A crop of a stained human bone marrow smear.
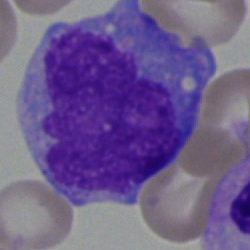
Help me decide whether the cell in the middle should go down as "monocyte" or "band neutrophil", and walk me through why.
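It is a monocyte. Its outline is irregular, with slightly angular edges rather than a smooth circle. The nucleus is folded and lobulated, with indentations along its margin. A moderate rim of pale grey-blue cytoplasm surrounds it, widest on the upper right, where a few small round clear vacuoles lie.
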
